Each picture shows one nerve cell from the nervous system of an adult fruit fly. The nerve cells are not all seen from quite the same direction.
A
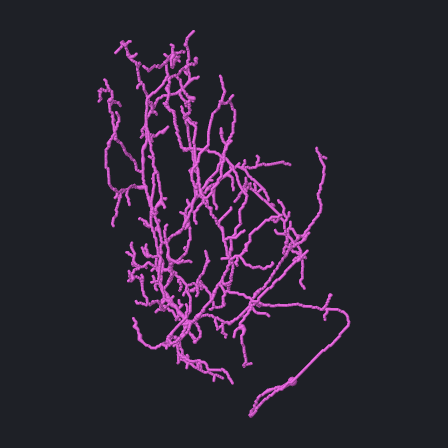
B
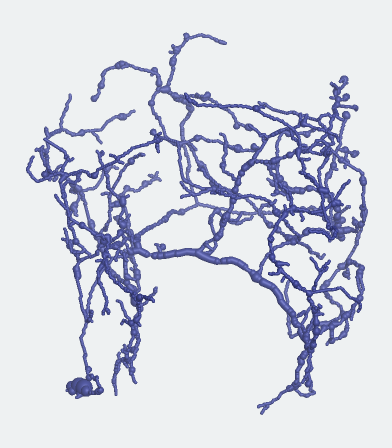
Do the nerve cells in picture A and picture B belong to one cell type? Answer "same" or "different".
different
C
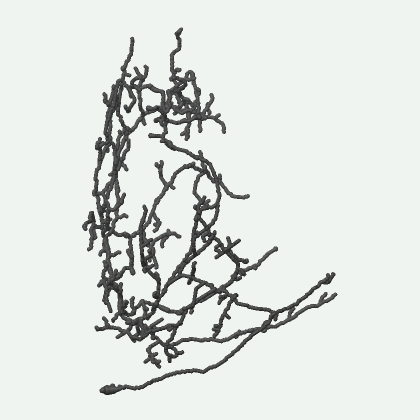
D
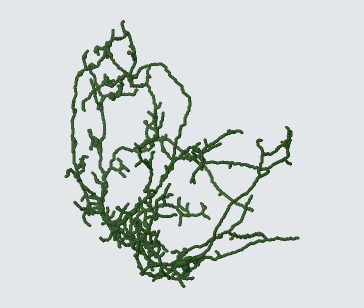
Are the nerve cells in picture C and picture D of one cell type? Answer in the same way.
same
